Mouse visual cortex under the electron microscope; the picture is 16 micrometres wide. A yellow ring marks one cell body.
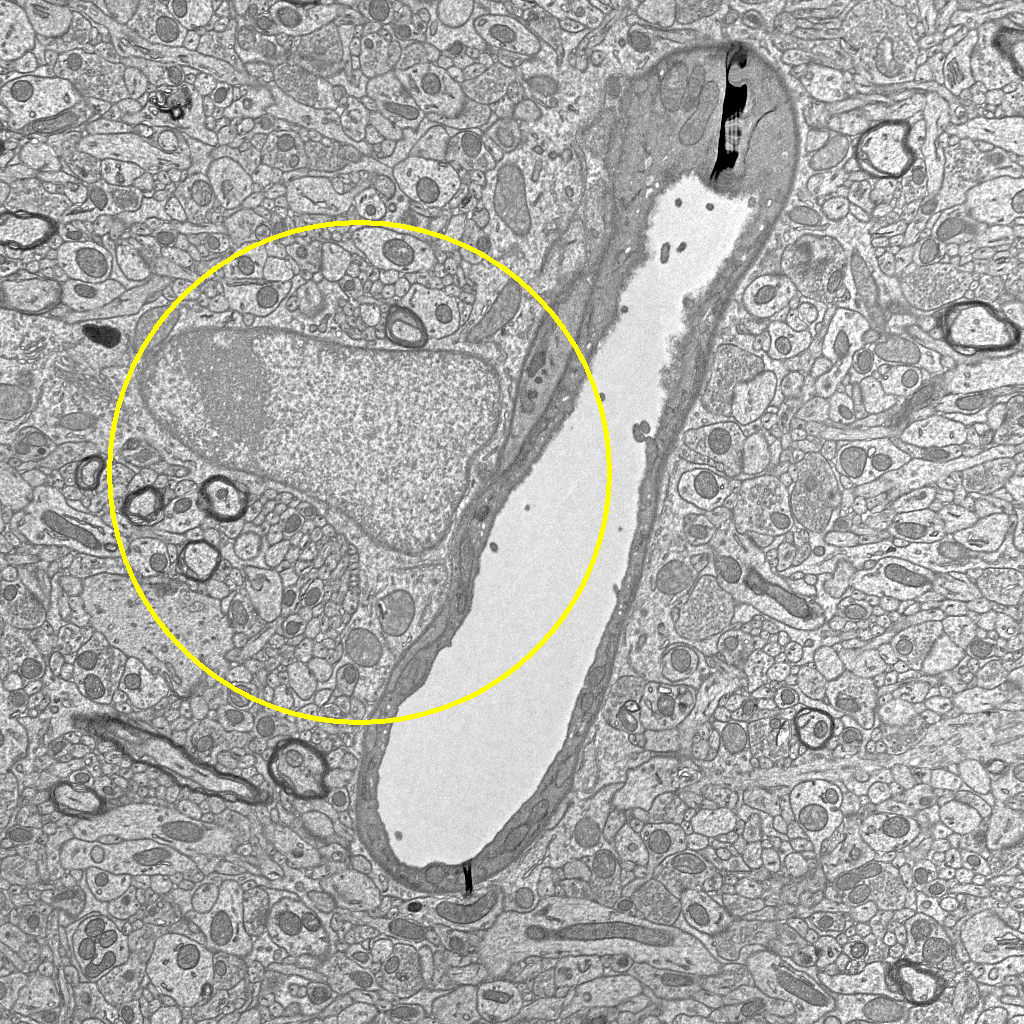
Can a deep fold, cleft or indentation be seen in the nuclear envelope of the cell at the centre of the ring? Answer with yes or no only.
No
